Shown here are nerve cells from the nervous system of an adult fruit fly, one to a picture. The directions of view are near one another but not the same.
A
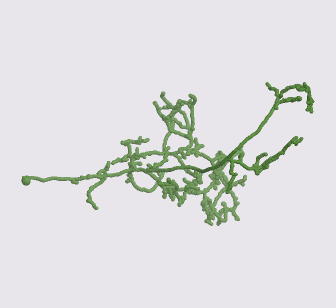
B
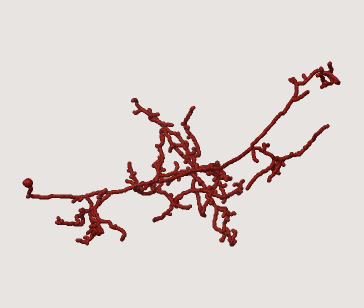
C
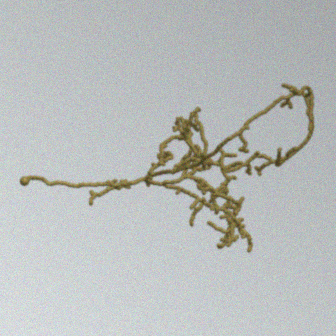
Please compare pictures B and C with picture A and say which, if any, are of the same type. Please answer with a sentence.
Picture B and picture C are of the same cell type.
